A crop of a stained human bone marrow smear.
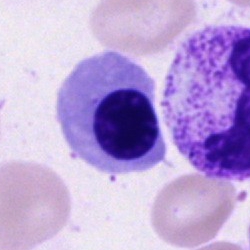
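Erythroblast, the cell in the middle of this bone marrow smear. Its chromatin is dense and takes a dark purple stain. You won't find a nucleolus anywhere in the nucleus. The cytoplasm carries no granules. Note the small pointed tip jutting from the lower right edge of the cell.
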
